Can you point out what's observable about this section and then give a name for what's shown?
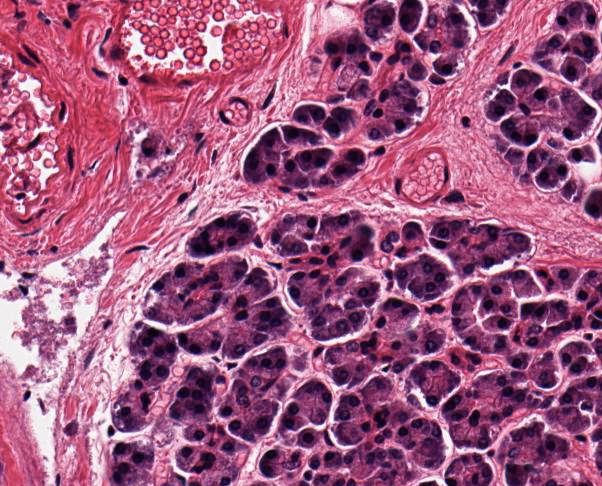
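The lobules seem packed with small rounded acini, and I see no obvious central lumens. Their cells have dark purple, granular cytoplasm, with round nuclei sitting toward the base. At top left, blood vessels full of red blood cells lie in connective tissue. So this is pancreas.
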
